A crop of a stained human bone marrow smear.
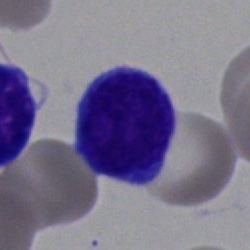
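Lymphocyte (central cell); stained human bone marrow smear, light microscopy. The outline is roughly round. Cytoplasm forms at most a very thin rim, barely visible around the nucleus. The nucleus stains a dense, fairly even dark purple-blue. No granules are visible in the cell.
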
